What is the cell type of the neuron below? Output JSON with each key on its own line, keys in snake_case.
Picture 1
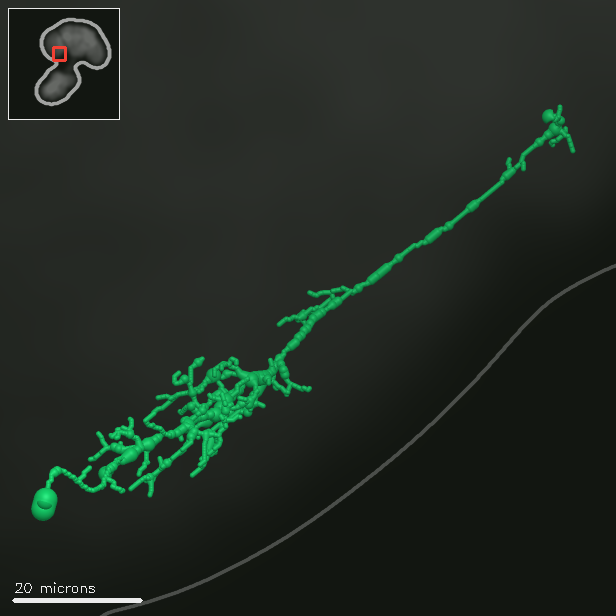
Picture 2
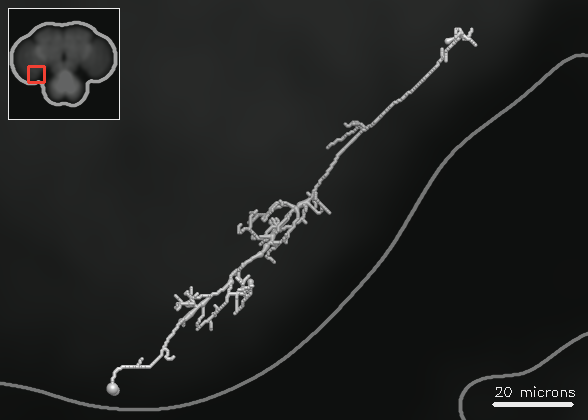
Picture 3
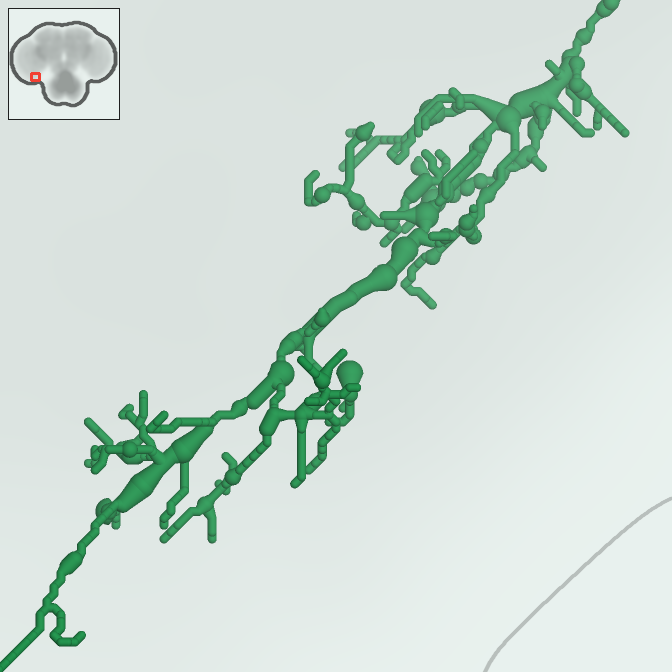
{
 "cell_type": "TmY18"
}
